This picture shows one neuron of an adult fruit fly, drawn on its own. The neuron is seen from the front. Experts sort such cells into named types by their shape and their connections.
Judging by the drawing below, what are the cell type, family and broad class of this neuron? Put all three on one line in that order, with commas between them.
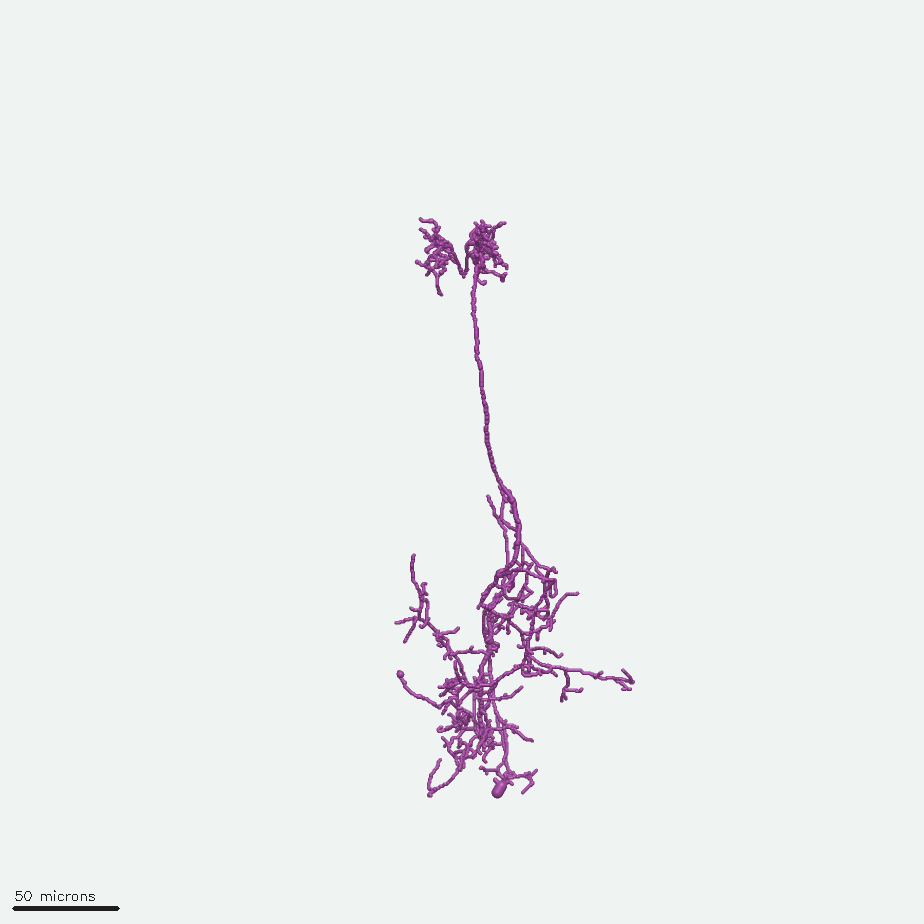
GNG101, hemilineage LB5, central-brain intrinsic neuron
